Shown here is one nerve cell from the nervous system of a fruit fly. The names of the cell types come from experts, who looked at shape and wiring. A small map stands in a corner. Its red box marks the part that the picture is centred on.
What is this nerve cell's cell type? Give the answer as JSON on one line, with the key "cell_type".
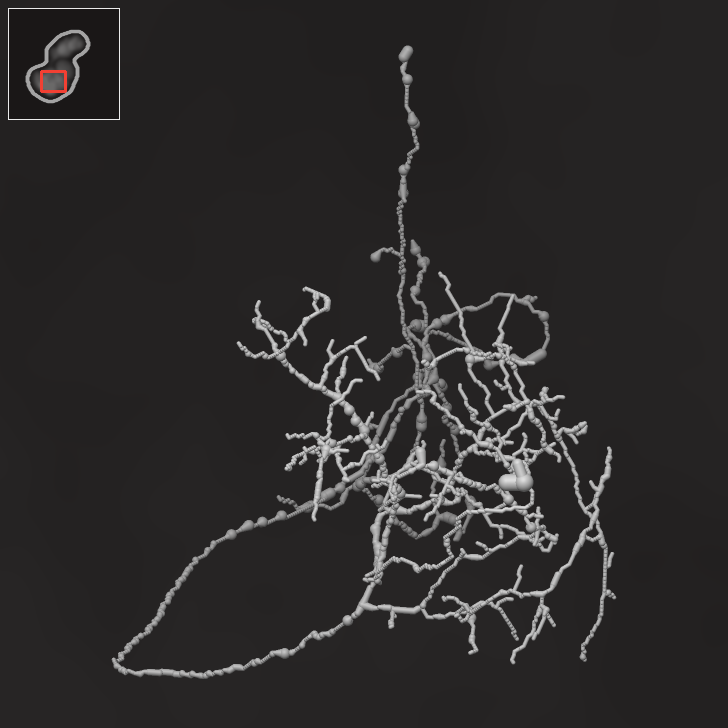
{"cell_type": "IB076"}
